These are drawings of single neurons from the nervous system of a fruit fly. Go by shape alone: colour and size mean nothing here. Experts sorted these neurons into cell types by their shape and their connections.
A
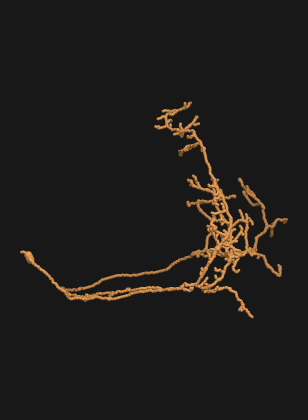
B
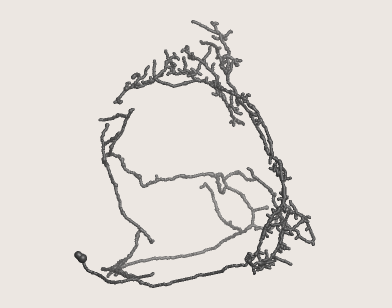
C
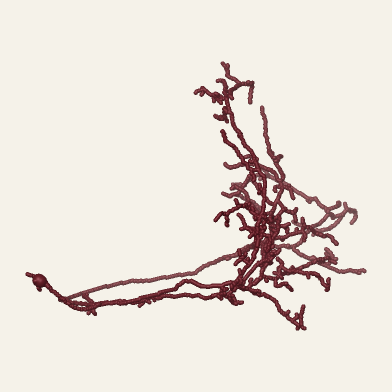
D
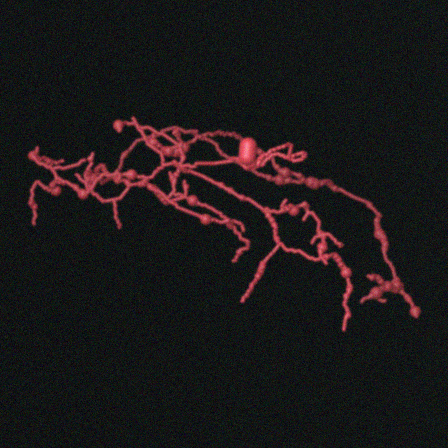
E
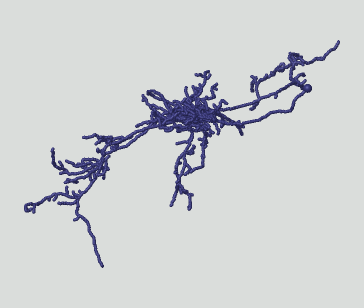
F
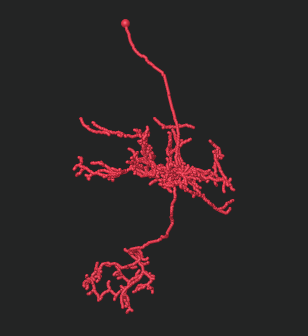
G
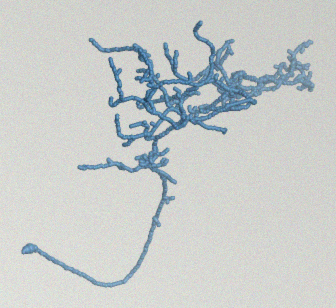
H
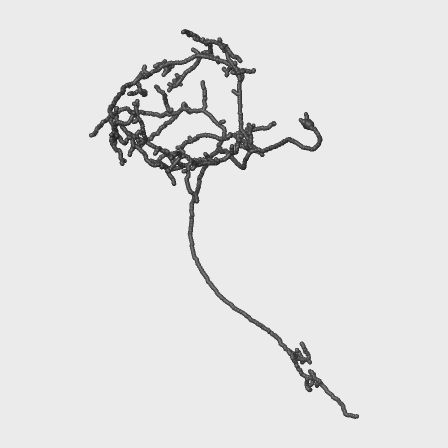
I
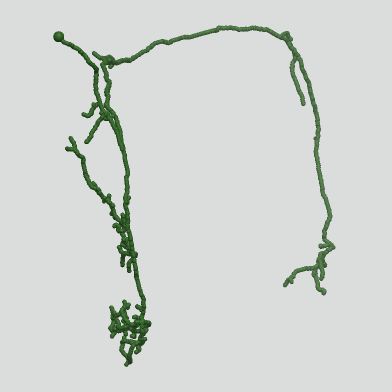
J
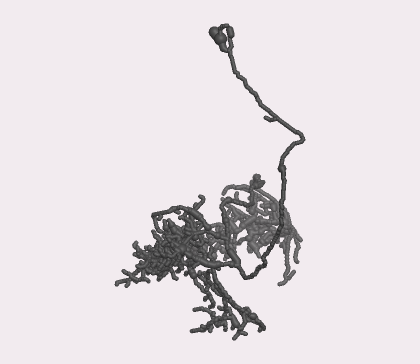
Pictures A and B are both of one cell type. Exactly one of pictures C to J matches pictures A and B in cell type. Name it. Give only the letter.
C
